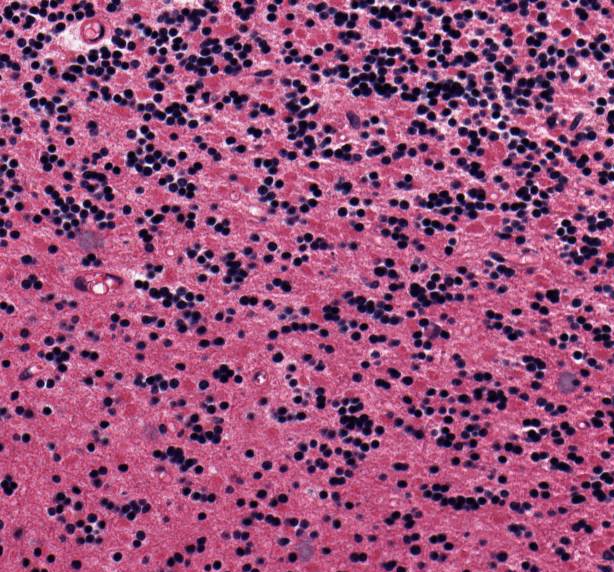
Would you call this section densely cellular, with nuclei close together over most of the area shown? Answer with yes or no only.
Yes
